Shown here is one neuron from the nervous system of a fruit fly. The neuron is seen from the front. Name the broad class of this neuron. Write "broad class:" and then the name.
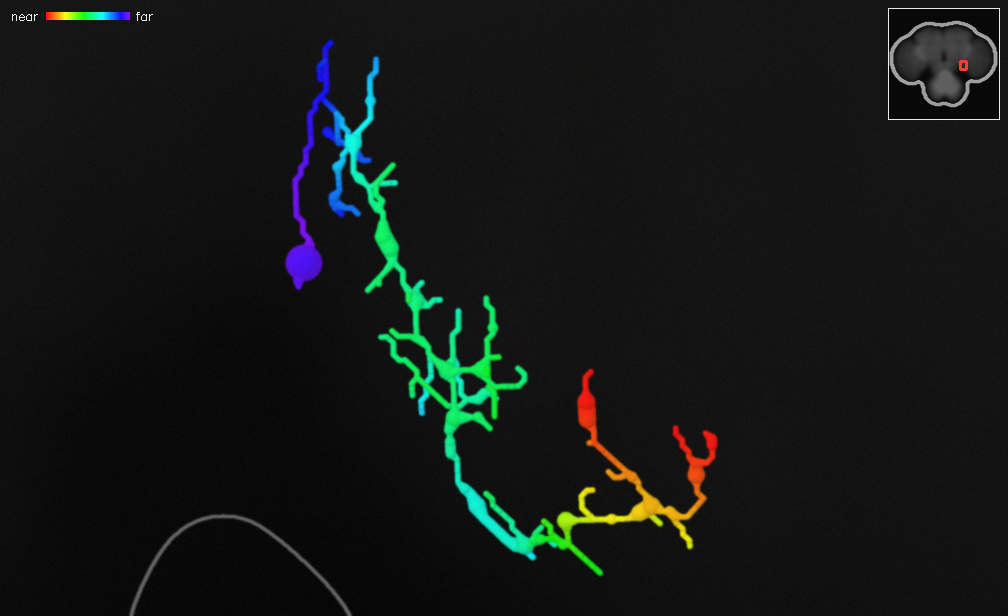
broad class: optic-lobe intrinsic neuron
